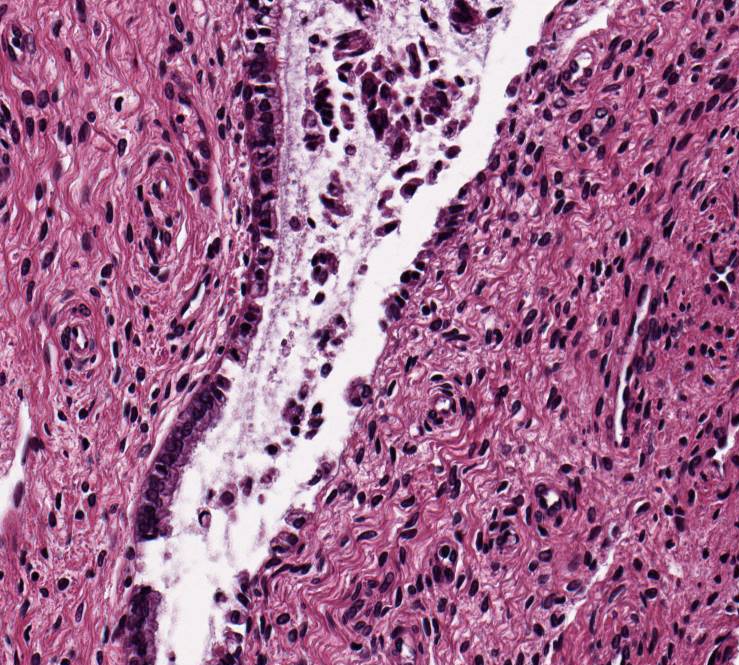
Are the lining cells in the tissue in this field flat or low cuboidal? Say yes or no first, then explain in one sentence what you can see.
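No. The left edge of the cleft is lined by a single row of columnar cells with dark, crowded, elongated nuclei.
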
